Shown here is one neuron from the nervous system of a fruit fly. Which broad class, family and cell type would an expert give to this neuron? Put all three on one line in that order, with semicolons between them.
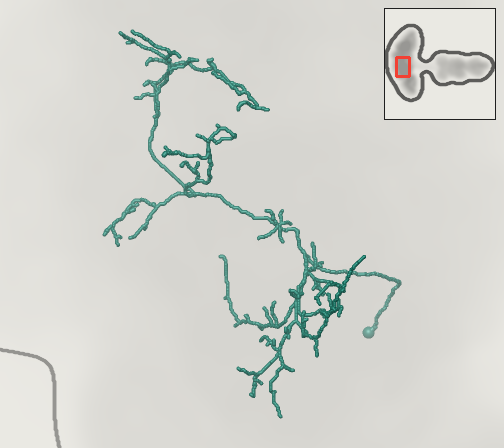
central-brain intrinsic neuron; hemilineage VLPd&p1_posterior; SMP248_a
